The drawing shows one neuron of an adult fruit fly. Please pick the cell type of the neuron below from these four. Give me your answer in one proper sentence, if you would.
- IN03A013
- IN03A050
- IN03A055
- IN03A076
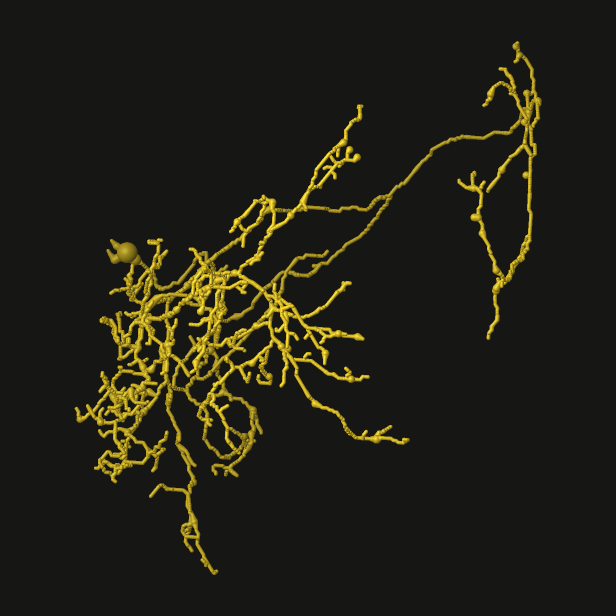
The cell type of the neuron here is IN03A076.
